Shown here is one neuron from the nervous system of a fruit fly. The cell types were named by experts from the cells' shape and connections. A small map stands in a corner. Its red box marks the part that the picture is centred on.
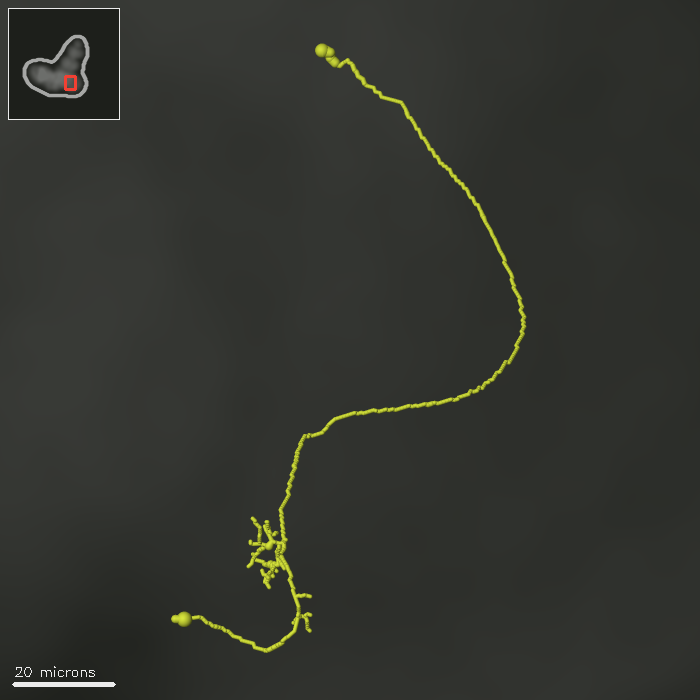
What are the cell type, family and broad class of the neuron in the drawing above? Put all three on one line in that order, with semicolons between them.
Tm9; Tm; optic-lobe intrinsic neuron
